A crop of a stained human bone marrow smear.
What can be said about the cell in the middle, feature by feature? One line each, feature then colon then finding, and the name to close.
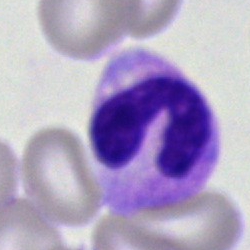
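Outline: smooth, roughly oval
Nucleus: one curved band, bent into a horseshoe open downward
Chromatin: dark purple, densely condensed
Nucleoli: none you can see
Name: band neutrophil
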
